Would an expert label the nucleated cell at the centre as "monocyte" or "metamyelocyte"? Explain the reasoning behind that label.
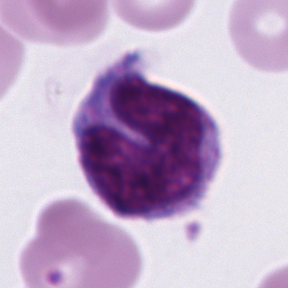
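That's a monocyte. Most of the cell is taken up by the nucleus, and a narrow, curved pale cleft cuts into it from the upper left. Around it the cytoplasm is only a thin rim, broadest at the upper left, with a small ragged tuft sticking out from the top of the cell.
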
